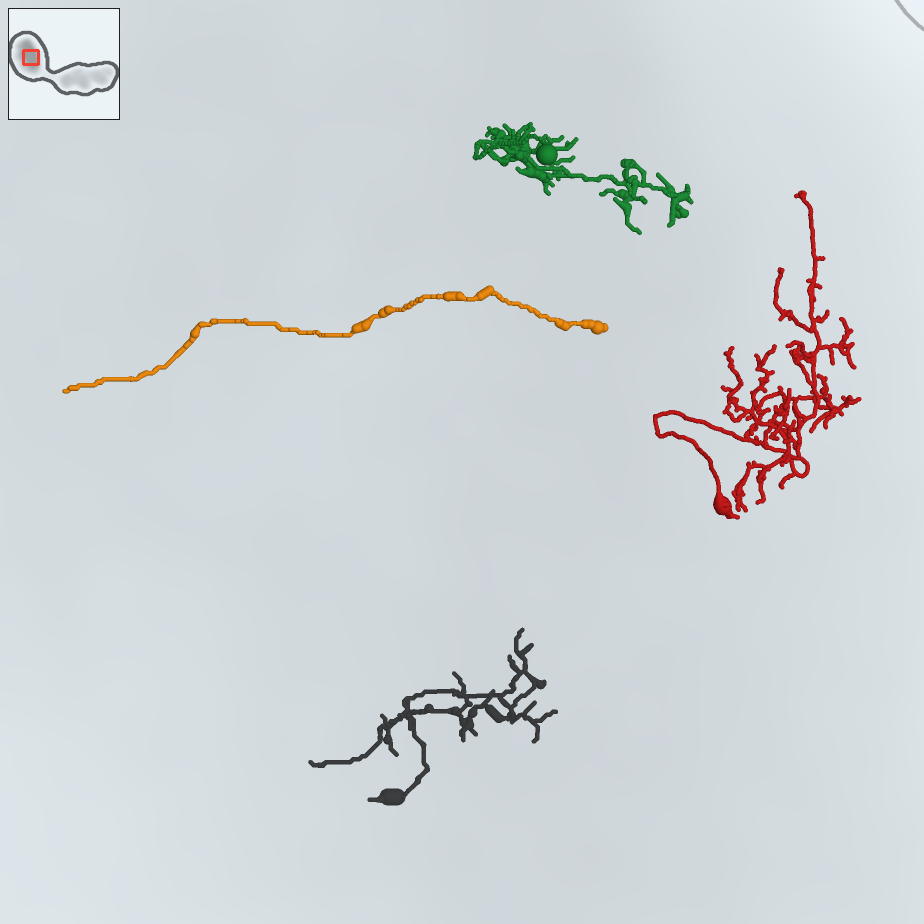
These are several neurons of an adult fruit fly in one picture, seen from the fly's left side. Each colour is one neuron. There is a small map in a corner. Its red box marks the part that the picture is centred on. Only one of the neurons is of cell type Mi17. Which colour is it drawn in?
red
